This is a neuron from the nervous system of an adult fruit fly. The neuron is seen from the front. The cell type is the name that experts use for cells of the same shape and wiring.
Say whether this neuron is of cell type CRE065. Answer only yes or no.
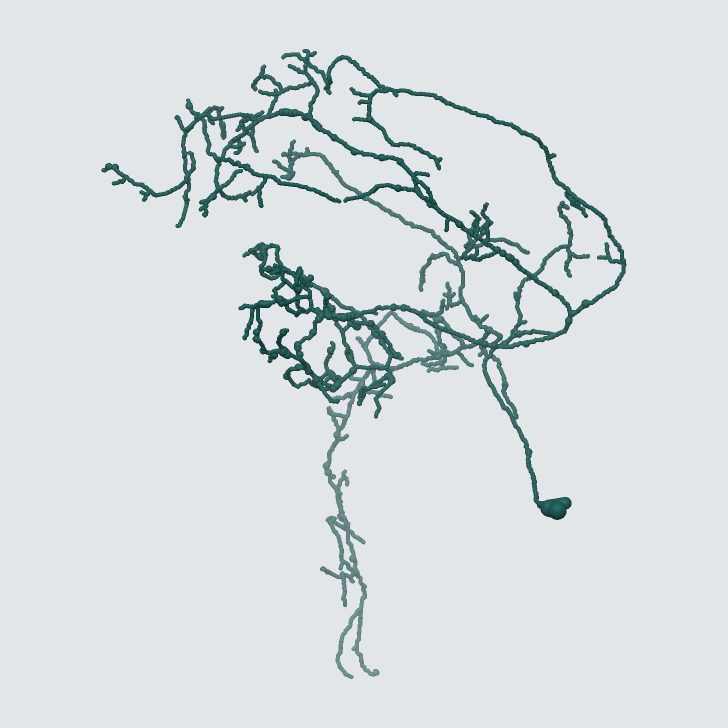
no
